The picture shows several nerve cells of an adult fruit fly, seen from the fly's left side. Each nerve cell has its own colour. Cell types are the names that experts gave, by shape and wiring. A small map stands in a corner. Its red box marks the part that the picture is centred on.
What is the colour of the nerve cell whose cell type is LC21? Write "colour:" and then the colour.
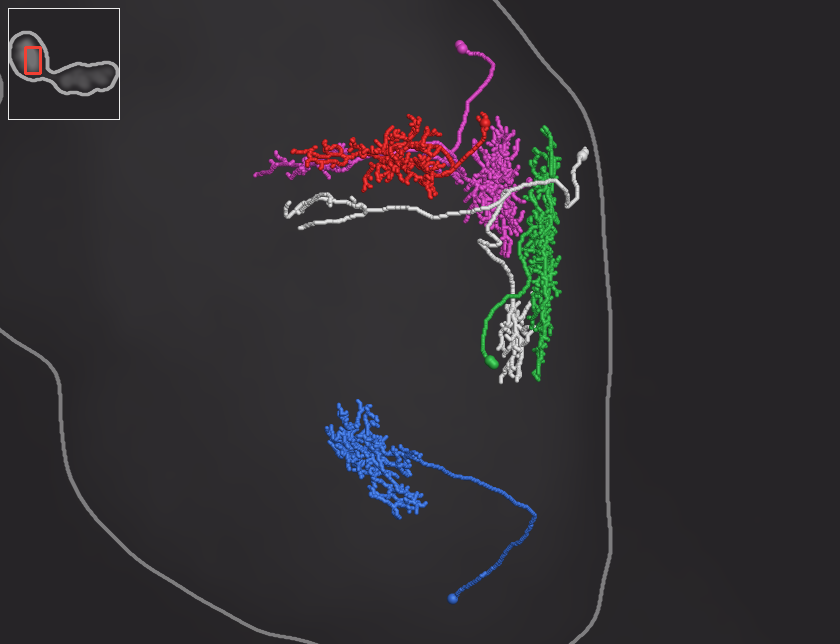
colour: red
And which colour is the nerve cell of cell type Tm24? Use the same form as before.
colour: blue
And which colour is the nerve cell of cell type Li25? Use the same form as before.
colour: green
